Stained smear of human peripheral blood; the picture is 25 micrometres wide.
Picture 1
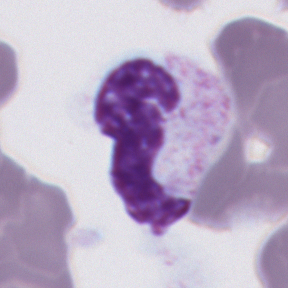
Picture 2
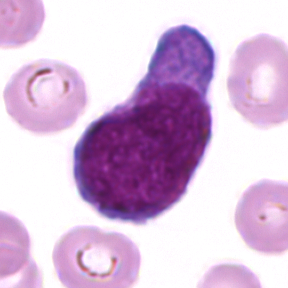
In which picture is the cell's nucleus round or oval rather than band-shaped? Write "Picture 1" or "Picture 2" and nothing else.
Picture 2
